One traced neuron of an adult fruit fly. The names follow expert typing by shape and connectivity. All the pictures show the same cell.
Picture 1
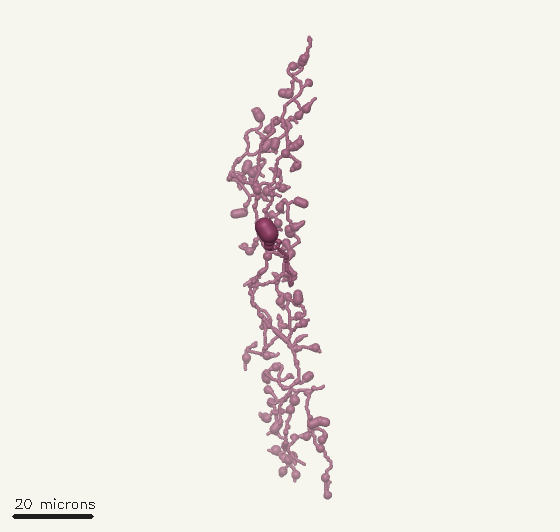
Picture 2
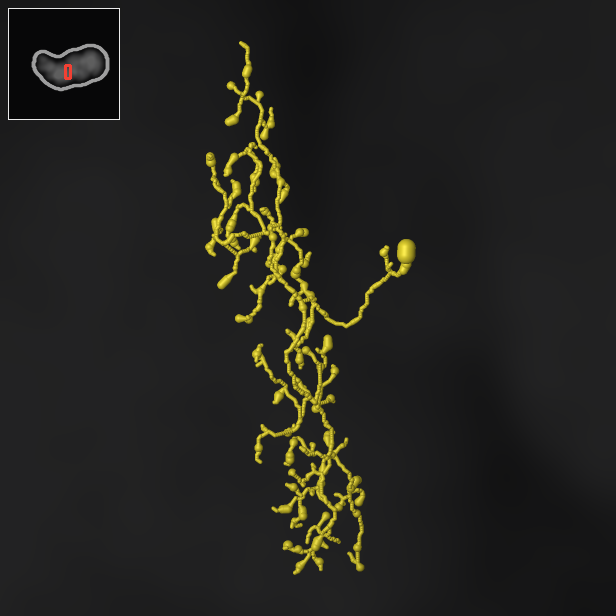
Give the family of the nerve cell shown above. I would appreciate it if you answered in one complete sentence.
Under family Dm sits this nerve cell.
